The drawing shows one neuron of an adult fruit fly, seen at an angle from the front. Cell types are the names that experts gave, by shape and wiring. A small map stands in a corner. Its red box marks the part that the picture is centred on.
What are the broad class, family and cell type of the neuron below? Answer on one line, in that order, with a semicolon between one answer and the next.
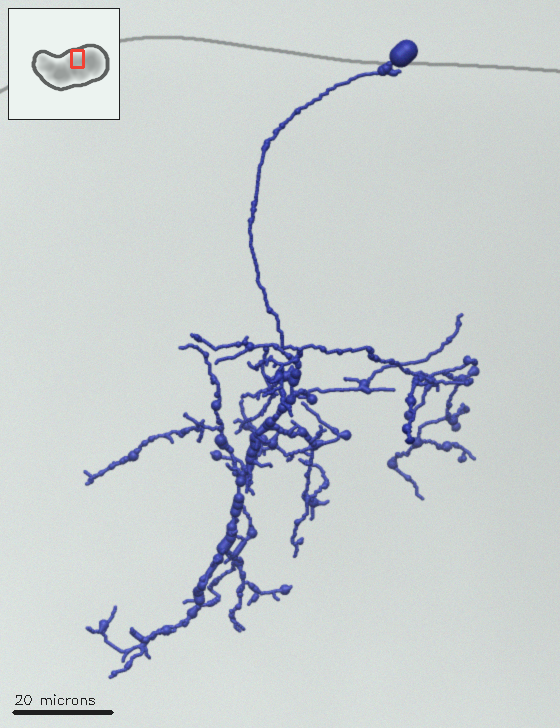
central-brain intrinsic neuron; hemilineage SMPp&v1_posterior; CL189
